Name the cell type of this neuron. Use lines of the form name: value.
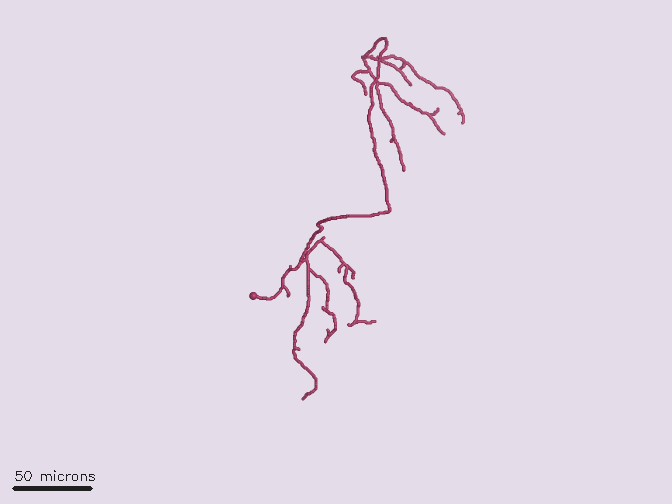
cell type: Cm23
